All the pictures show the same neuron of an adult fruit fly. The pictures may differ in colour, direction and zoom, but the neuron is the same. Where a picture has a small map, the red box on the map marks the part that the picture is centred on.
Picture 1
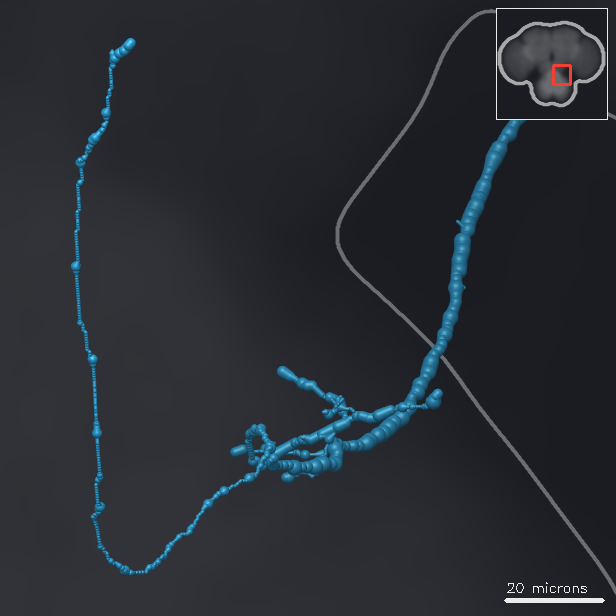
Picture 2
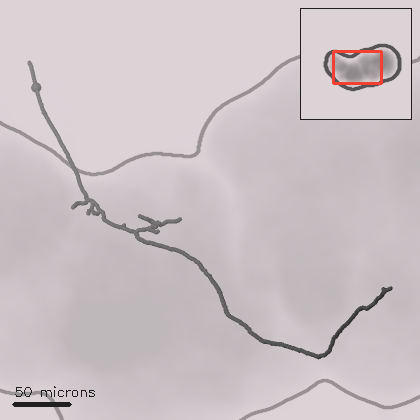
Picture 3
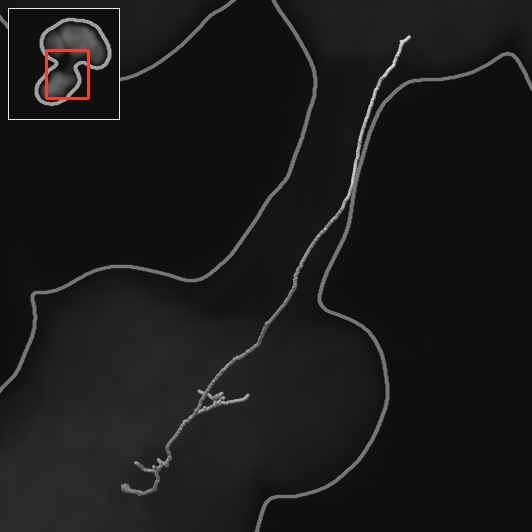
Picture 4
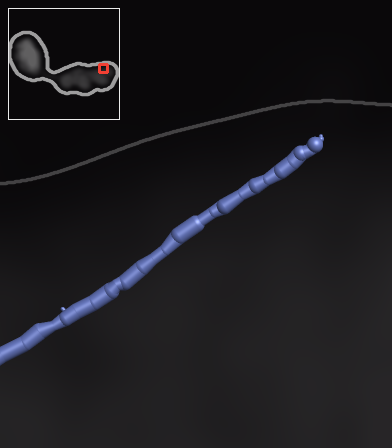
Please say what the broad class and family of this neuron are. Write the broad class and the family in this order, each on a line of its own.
sensory neuron ascending to the brain
class mechanosensory proprioceptive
